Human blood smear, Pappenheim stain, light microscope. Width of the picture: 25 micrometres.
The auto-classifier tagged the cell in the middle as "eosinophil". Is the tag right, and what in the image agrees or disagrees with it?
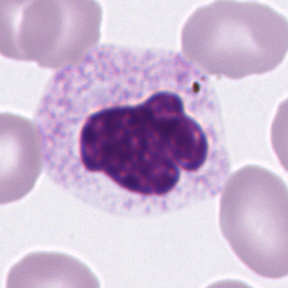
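Look at the granules: they're fine and purple, scattered throughout a cytoplasm that's plentiful and pale lilac.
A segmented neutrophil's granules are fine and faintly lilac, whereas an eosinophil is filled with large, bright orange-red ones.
So eosinophil doesn't hold up; what you've got is a segmented neutrophil. The plentiful cytoplasm showing between those scattered granules also counts against eosinophil.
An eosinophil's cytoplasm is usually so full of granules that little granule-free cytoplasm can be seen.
The chromatin, dark purple and dense, would suit either name.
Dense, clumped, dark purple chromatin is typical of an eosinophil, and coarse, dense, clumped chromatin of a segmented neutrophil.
Otherwise, the nucleus measures about 11 by 9 micrometres and shows no nucleoli. There's a single small dark dot near the upper right edge of the cytoplasm, and several red cells lie close around the cell.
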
